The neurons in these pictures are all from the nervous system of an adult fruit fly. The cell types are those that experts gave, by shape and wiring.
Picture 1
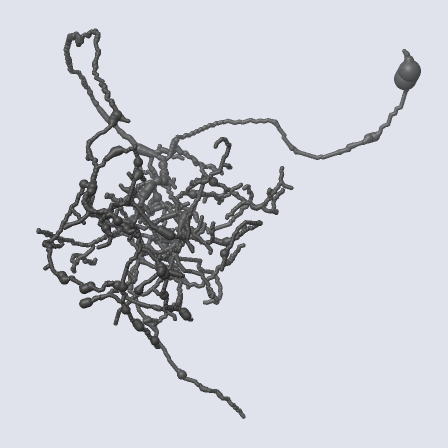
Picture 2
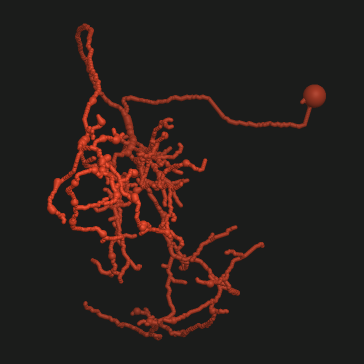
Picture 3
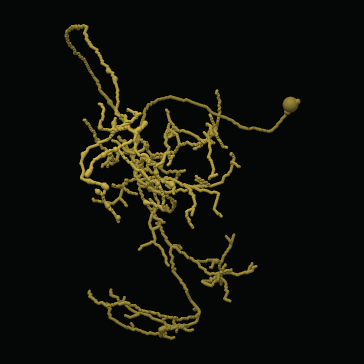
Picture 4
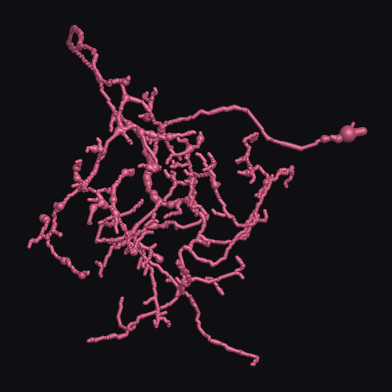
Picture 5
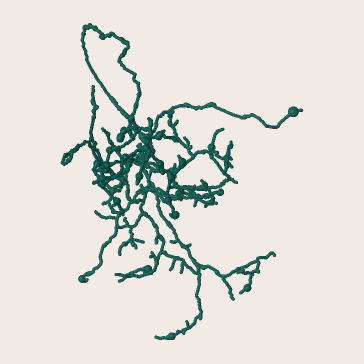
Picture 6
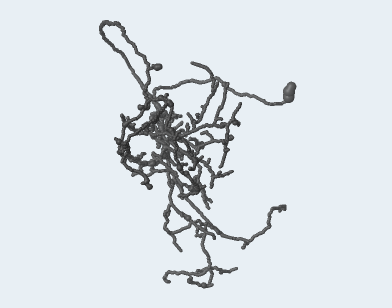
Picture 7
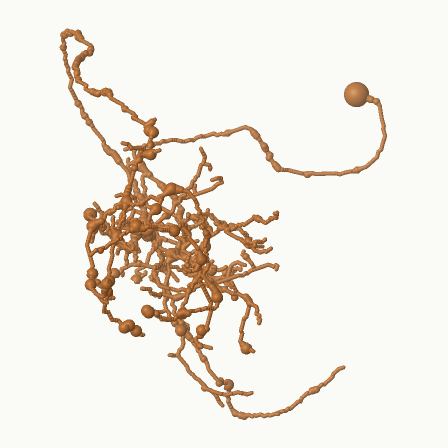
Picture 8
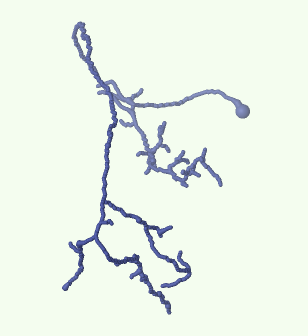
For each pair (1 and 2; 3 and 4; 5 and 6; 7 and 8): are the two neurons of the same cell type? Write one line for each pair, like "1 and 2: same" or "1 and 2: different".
1 and 2: same
3 and 4: different
5 and 6: same
7 and 8: different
